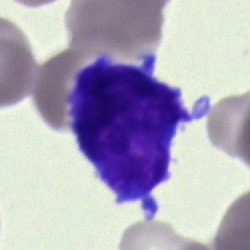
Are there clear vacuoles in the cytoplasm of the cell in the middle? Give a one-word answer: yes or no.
No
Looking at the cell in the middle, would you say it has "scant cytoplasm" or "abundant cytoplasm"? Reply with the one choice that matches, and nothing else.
Scant cytoplasm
